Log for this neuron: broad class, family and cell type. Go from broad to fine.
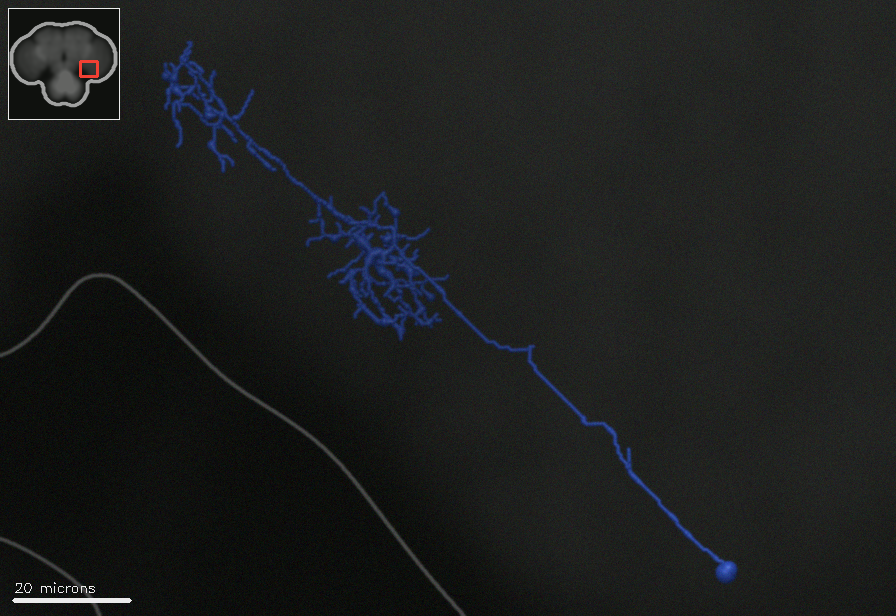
optic-lobe intrinsic neuron; TmY; TmY20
